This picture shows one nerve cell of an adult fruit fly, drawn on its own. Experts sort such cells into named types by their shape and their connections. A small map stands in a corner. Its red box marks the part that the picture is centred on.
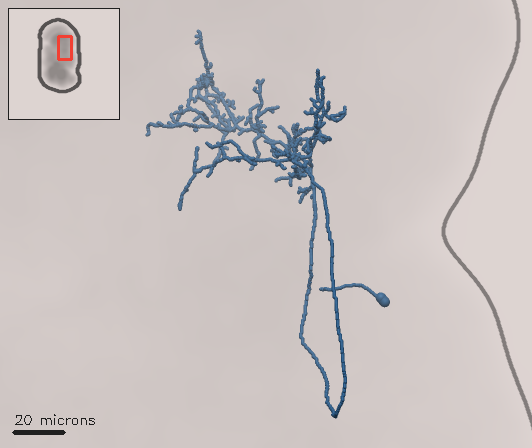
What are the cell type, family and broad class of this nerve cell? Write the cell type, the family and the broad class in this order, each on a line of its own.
CB4071
hemilineage DM1_dorsal
central-brain intrinsic neuron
